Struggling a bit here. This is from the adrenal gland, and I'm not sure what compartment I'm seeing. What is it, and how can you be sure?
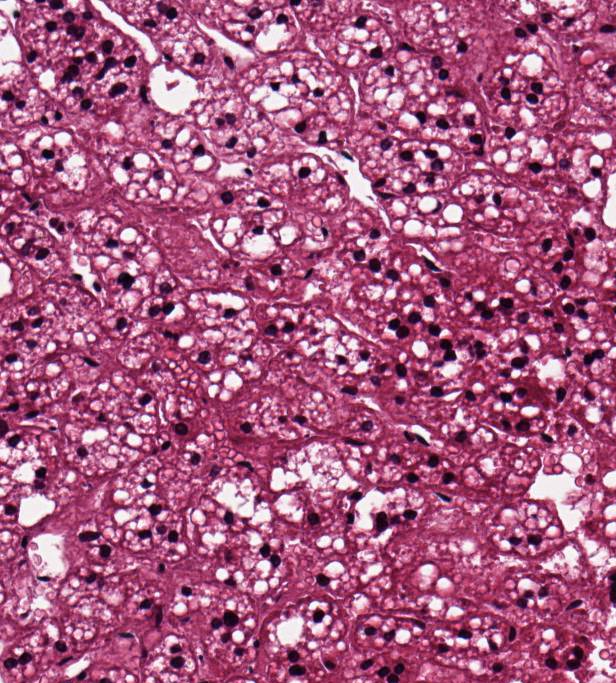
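This section shows the zona fasciculata.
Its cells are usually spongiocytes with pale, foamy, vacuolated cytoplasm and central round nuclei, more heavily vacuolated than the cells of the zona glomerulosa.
Here the pink cytoplasm is filled with many small, round, clear vacuoles, and most of the small, round, darkly stained nuclei sit centrally among them rather than pressed to the cell edge. The nests form no gland lumina or tubules.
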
